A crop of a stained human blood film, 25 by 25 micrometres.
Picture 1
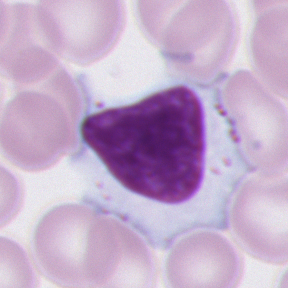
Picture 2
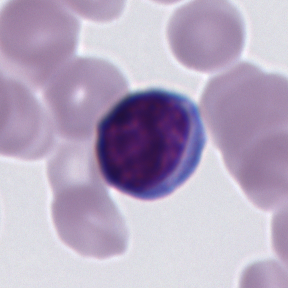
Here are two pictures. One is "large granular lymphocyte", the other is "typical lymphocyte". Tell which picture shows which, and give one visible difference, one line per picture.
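Picture 1 – large granular lymphocyte. The cytoplasm is plentiful and very pale, almost colourless.
Picture 2 – typical lymphocyte. The cytoplasm is blue.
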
